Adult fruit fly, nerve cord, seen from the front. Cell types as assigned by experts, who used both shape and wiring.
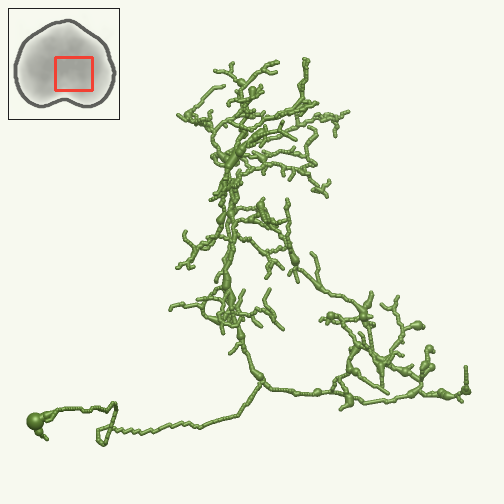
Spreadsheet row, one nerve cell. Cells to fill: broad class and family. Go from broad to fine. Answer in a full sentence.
A nerve-cord intrinsic neuron of hemilineage 14A.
